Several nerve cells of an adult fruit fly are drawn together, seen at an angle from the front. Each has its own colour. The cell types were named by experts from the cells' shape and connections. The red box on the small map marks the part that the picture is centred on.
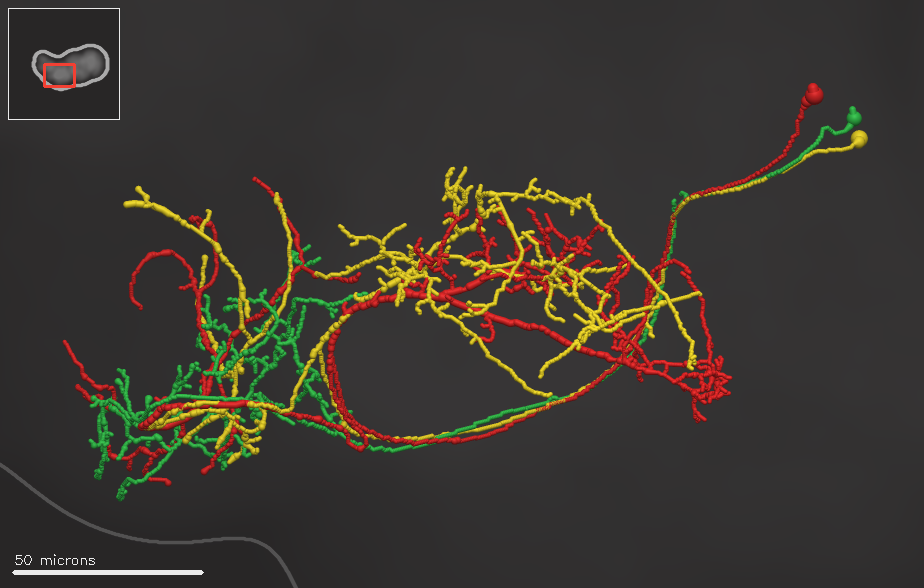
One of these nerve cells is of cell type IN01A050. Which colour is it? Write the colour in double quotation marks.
"red"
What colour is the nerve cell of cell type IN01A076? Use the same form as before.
"green"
